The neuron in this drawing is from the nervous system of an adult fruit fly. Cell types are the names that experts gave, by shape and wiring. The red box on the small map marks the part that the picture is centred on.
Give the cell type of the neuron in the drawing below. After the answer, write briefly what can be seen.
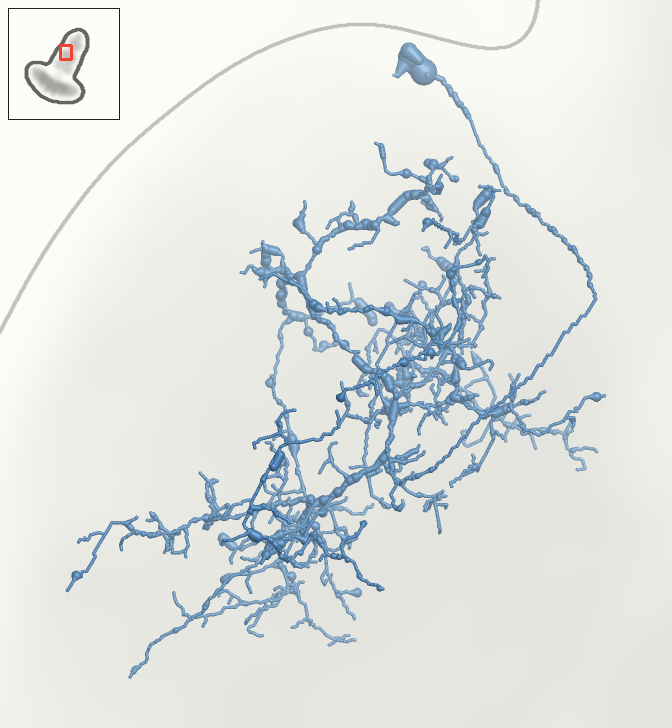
Its cell type is IN21A042. This is a nerve-cord intrinsic neuron. More than a hundred branch ends can be seen. As drawn here it is about as wide as it is tall.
